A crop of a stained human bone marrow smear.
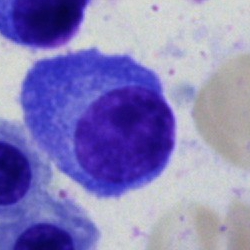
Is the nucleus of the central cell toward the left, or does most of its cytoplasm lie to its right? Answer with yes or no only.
No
